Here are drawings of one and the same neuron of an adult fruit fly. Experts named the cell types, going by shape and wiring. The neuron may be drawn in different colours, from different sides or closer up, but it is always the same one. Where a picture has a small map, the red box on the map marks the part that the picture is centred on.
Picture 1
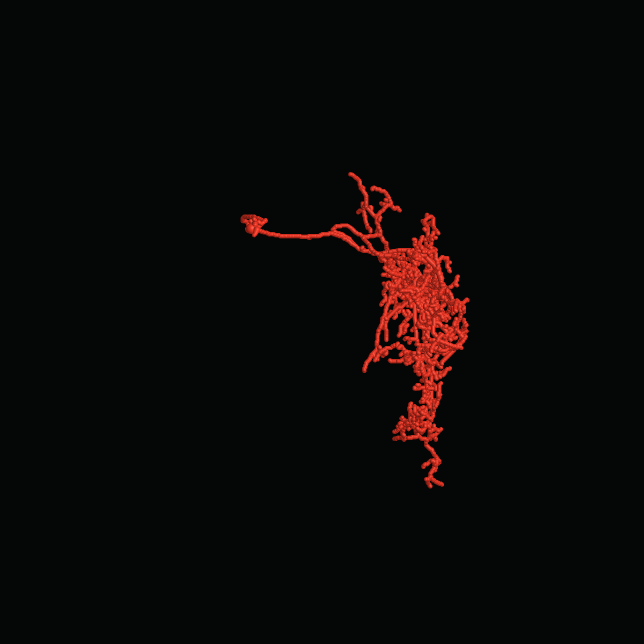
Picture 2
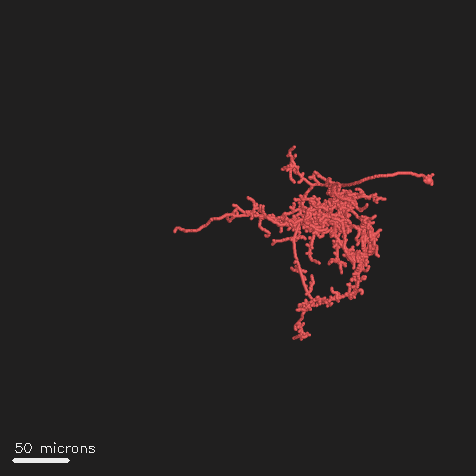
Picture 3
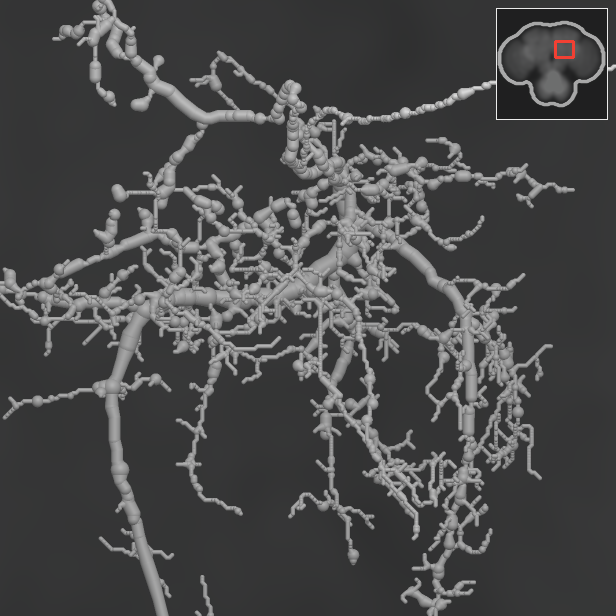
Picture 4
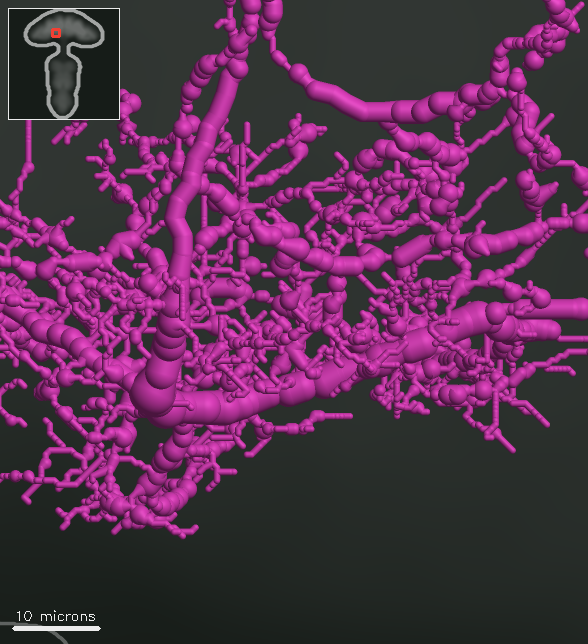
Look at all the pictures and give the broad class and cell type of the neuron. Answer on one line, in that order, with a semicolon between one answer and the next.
central-brain intrinsic neuron; PS058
